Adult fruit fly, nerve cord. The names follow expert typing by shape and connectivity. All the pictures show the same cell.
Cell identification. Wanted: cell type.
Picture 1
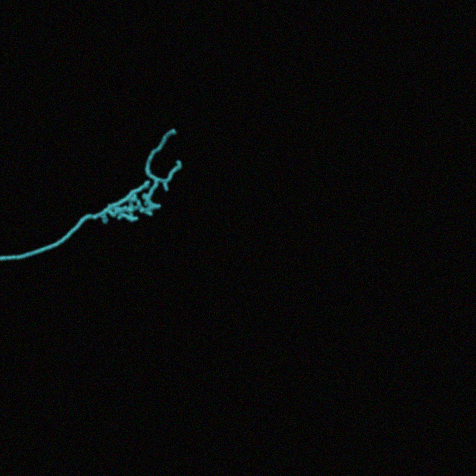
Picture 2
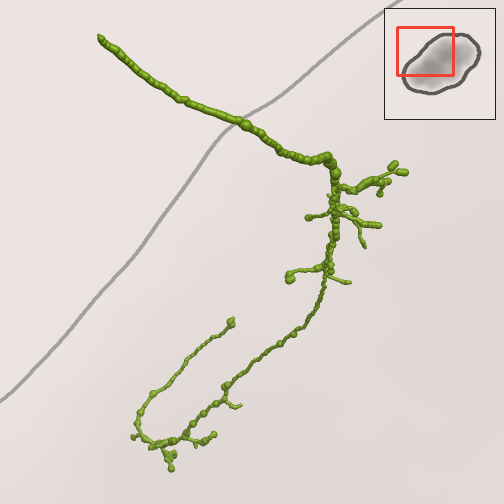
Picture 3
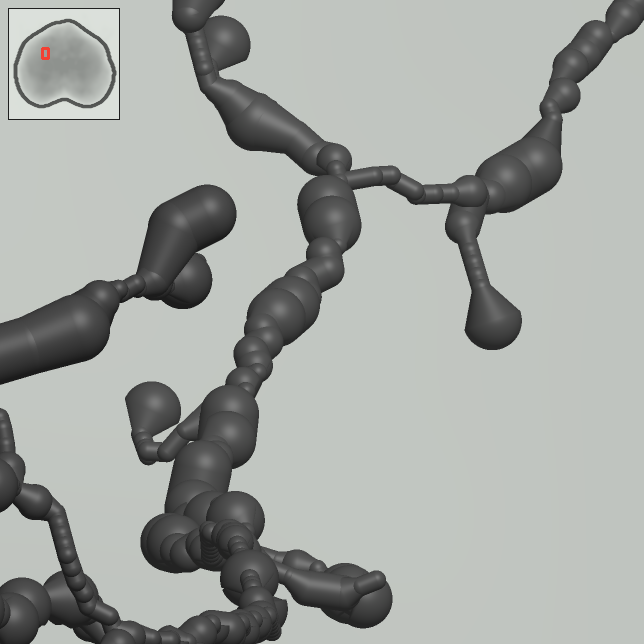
SNpp08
